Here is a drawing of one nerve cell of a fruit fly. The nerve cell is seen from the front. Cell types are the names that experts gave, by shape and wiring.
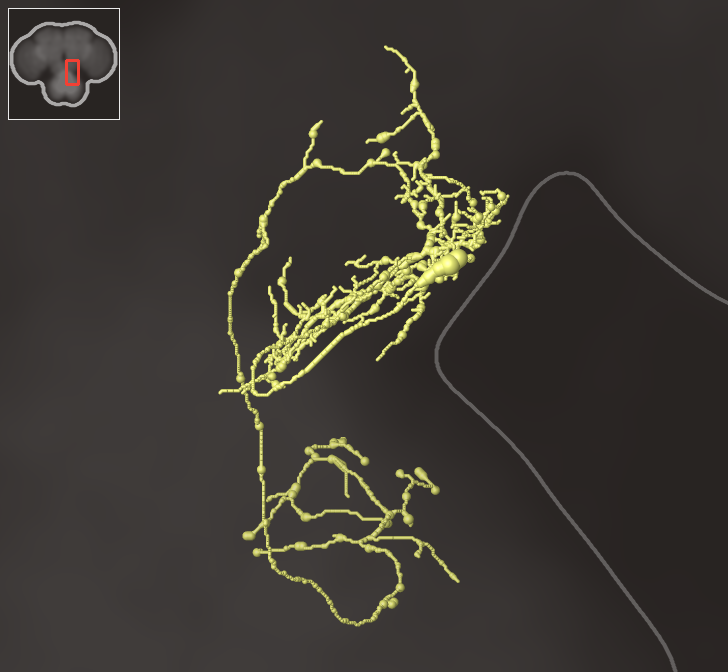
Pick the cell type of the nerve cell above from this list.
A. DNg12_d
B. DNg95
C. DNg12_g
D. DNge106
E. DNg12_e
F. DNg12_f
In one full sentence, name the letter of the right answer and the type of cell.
Option C holds the cell type of the nerve cell, DNg12_g.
